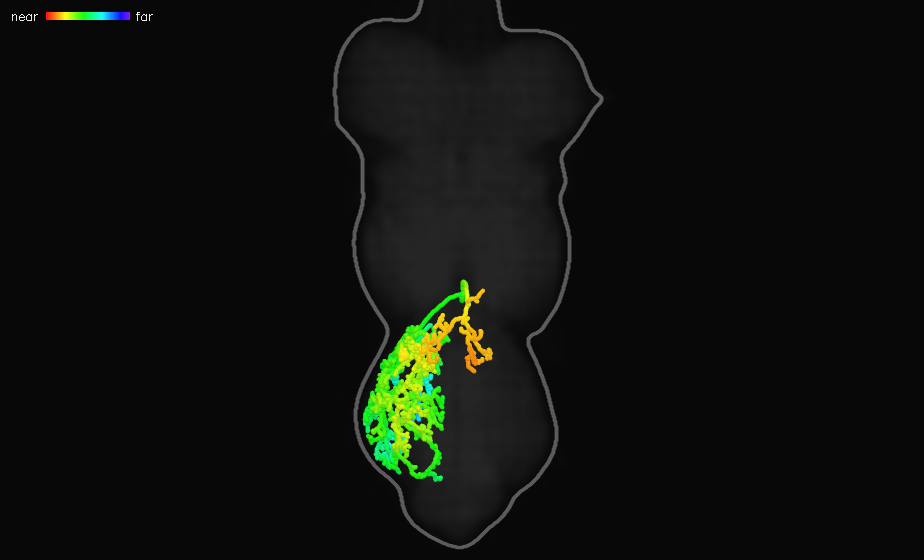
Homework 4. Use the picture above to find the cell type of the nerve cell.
IN18B013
